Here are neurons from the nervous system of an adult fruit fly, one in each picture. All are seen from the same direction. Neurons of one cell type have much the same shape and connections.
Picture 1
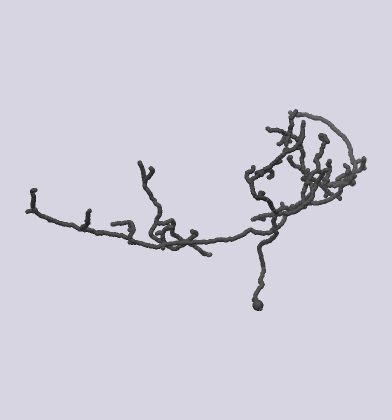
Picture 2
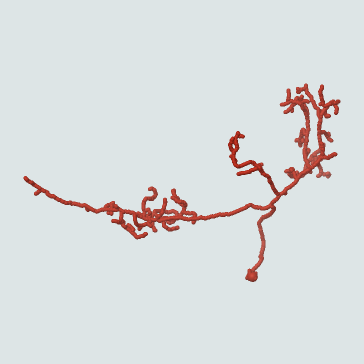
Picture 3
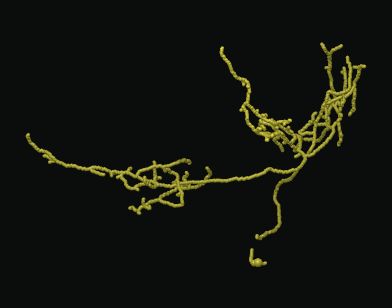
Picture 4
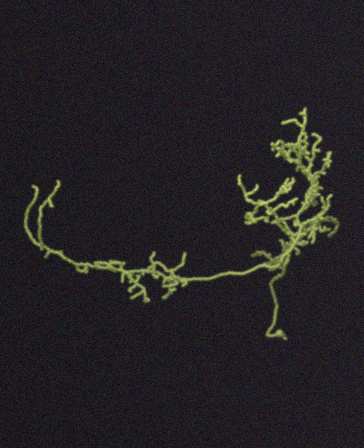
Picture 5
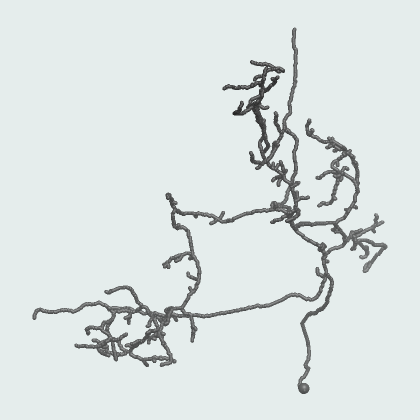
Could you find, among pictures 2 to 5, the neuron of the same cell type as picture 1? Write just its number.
2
